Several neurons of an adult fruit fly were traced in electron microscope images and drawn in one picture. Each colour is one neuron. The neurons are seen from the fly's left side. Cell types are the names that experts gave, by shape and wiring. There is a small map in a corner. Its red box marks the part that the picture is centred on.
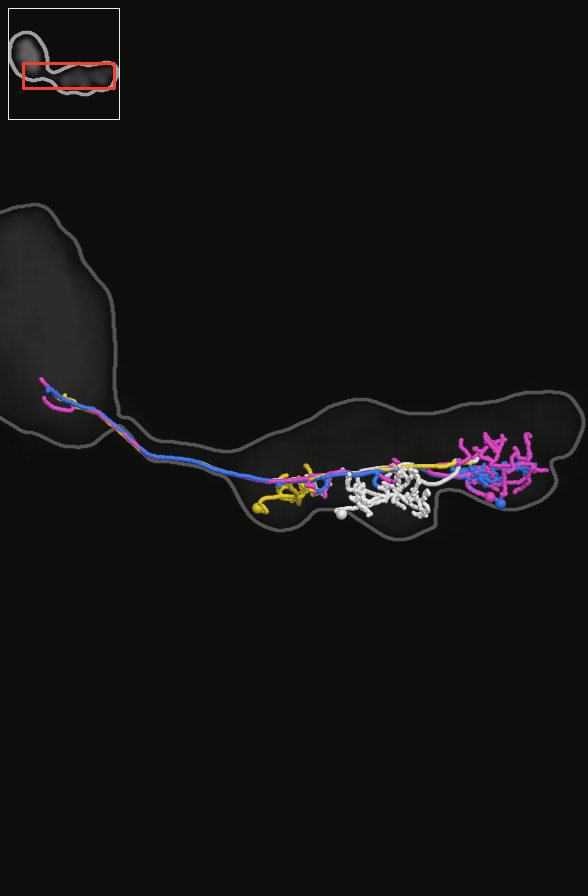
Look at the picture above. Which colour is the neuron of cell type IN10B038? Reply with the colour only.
white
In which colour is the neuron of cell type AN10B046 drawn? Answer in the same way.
yellow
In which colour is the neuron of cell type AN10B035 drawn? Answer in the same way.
magenta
